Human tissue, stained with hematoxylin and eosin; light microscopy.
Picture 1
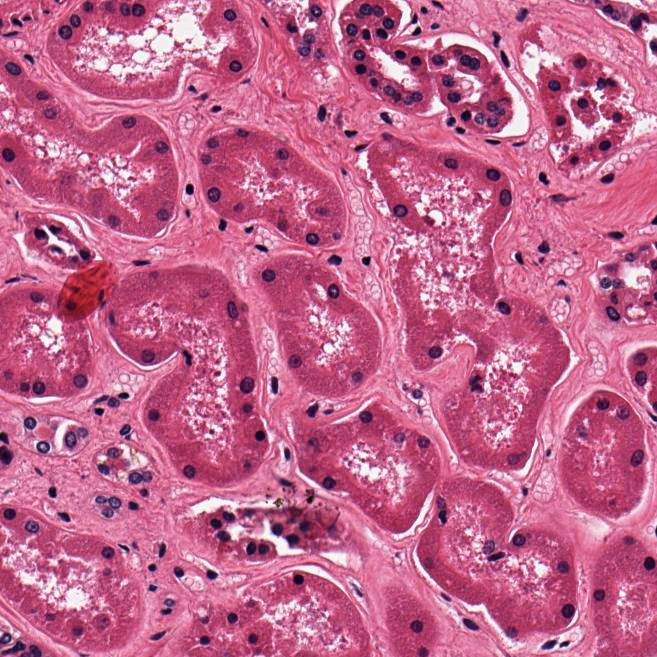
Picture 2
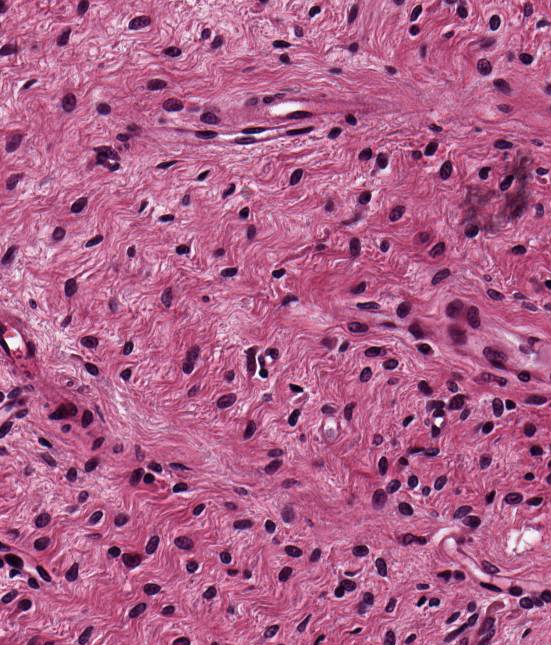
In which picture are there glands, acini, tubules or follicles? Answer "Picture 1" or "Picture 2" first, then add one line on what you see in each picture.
Picture 1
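In picture 1: The field is filled with closely packed tubules cut in cross and oblique section, separated by narrow bands of stroma.
In picture 2: No glands or tubules are seen in the field.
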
